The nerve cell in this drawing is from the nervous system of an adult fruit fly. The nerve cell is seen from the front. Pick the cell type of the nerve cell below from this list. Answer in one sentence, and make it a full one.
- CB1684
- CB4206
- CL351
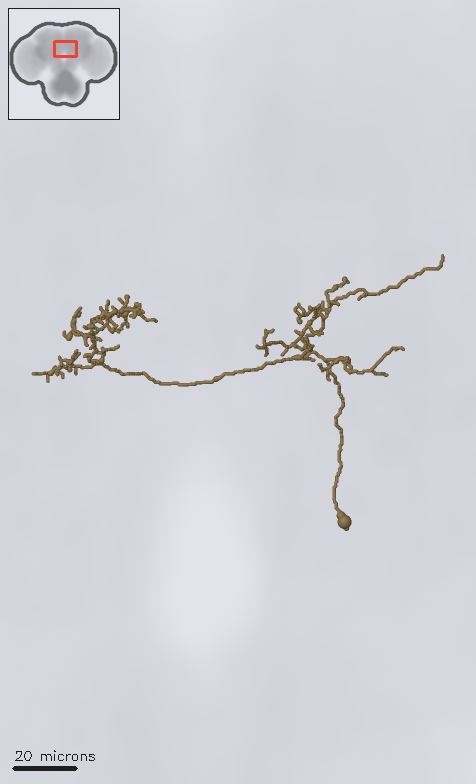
The cell type this nerve cell represents is CB4206.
